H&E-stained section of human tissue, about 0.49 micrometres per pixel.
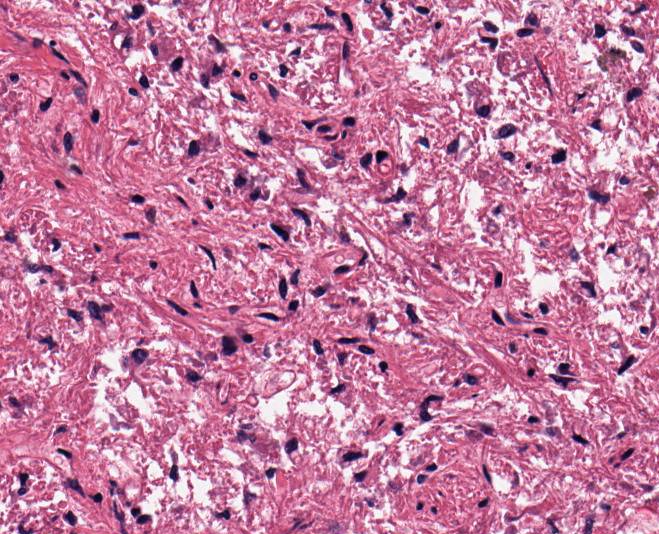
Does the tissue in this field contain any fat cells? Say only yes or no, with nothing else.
No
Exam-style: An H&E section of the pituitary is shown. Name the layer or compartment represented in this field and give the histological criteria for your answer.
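Neurohypophysis fills this field. Loosely arranged, pink, fibrillary stroma occupies it throughout, without glands, lobules or other organised units.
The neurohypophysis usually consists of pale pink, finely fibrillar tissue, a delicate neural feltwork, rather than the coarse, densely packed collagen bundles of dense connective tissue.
Sparse nuclei are spread fairly evenly across the field.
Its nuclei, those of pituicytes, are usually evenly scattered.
Cell cytoplasm is scant and indistinct, merging with the surrounding fibres. No epithelium is present.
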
